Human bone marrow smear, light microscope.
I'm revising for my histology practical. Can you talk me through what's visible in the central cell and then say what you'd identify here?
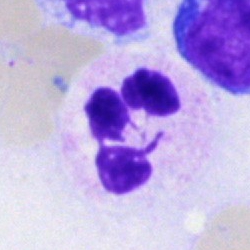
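Three separate nuclear lobes present. Thin threads of nuclear material link the lobes. Dense, dark purple chromatin. Fine pink-lilac granules within the cytoplasm. Identified cell type: segmented neutrophil.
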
